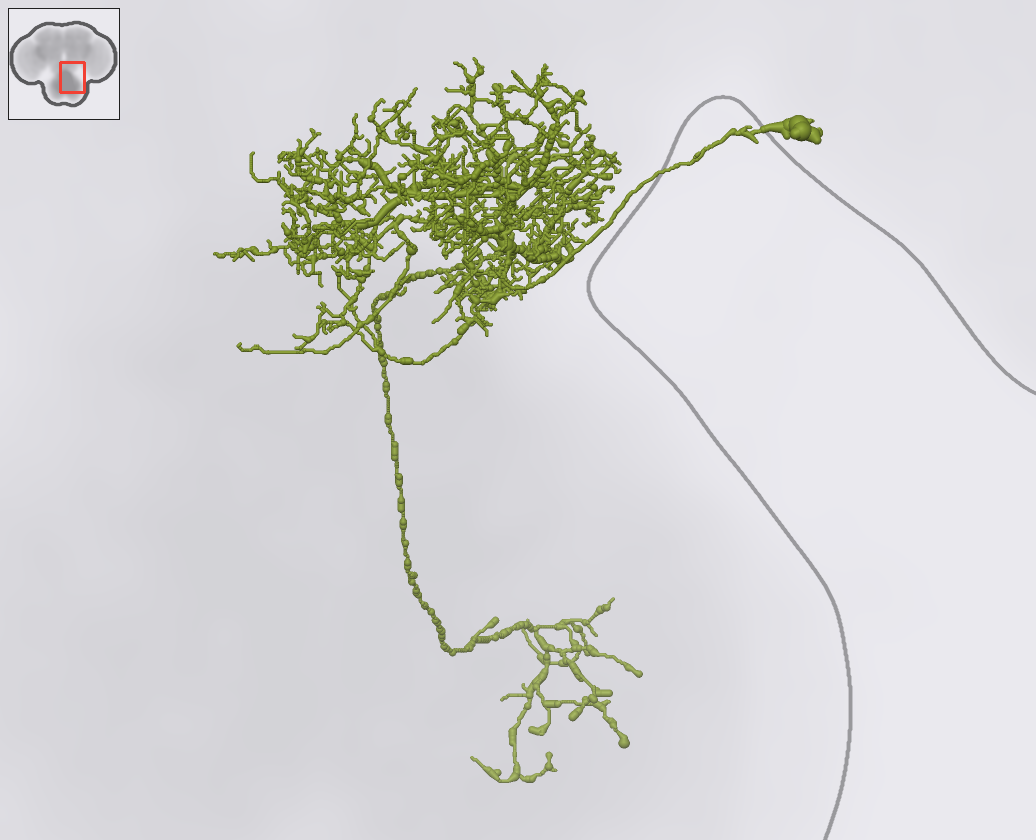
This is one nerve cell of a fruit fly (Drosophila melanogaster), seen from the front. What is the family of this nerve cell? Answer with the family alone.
DNge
